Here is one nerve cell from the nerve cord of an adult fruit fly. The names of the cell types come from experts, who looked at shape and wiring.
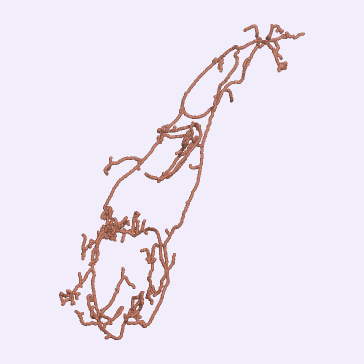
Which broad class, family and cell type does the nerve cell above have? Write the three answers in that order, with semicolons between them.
nerve-cord intrinsic neuron; hemilineage 17A; IN17A037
